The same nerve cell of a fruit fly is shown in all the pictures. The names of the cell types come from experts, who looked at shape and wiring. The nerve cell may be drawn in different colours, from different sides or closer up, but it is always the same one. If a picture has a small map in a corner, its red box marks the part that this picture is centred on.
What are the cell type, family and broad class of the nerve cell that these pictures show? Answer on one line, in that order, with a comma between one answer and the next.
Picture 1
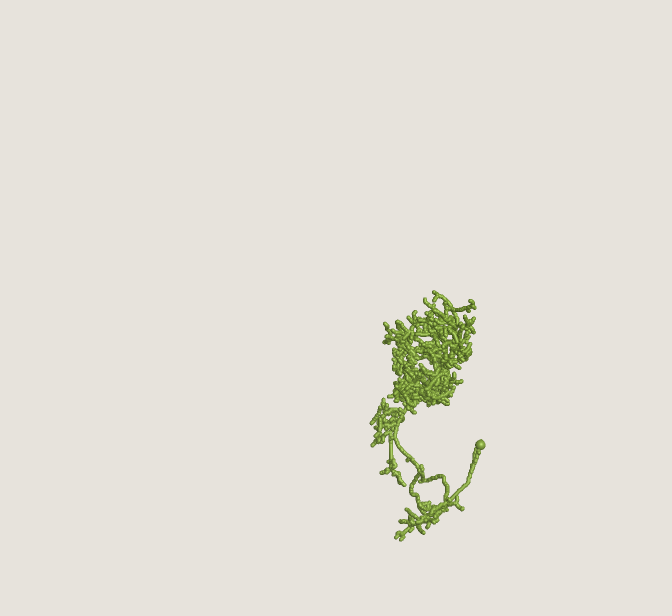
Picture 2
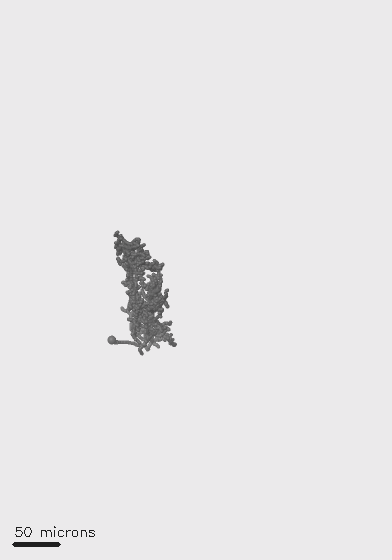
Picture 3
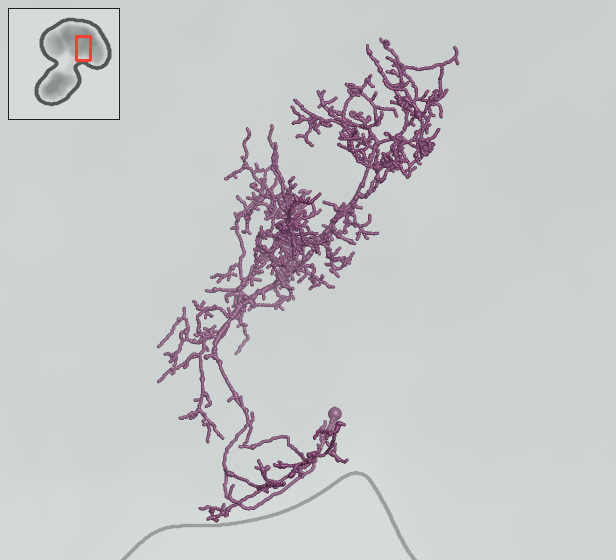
CB0625, hemilineage 11B, central-brain intrinsic neuron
